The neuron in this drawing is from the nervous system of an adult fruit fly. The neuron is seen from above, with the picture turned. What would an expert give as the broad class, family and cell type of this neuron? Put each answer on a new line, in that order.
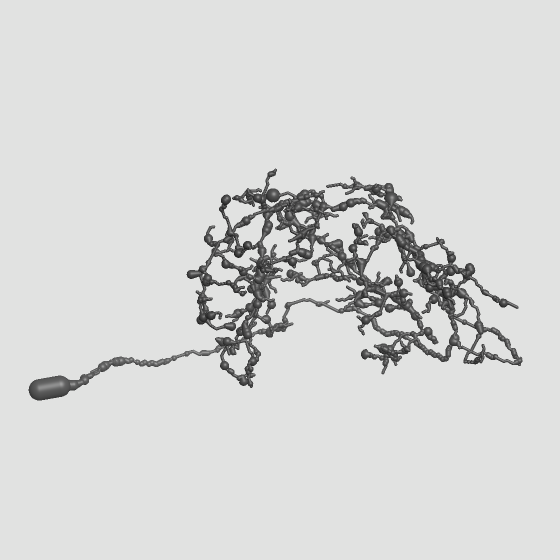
central-brain intrinsic neuron
hemilineage LHl3
LHAV2m1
